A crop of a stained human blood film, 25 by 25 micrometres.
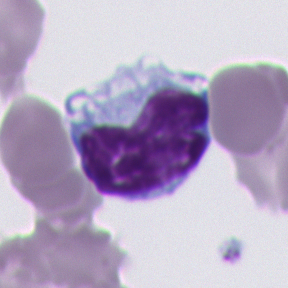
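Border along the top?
Ragged, with fine irregular projections.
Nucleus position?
Lower part of the cell; most cytoplasm above it.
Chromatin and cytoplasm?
Chromatin dark purple, densely clumped; cytoplasm pale grey-blue.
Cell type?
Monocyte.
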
